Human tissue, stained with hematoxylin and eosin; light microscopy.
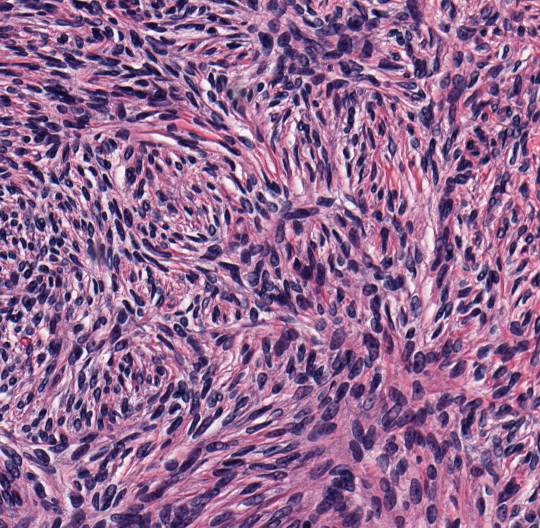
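Ovary, where spindle cells take up the whole field, running in short interlacing fascicles that keep changing direction. Look at the upper left-centre and you'll catch a whorl of them. Their nuclei are elongated and dark-staining, mostly tapered at the ends, though a few are plumper and oval. Thin wavy pink collagen fibres thread between the cells, easiest to see toward the right side.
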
